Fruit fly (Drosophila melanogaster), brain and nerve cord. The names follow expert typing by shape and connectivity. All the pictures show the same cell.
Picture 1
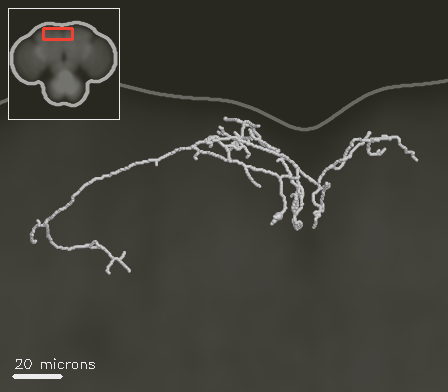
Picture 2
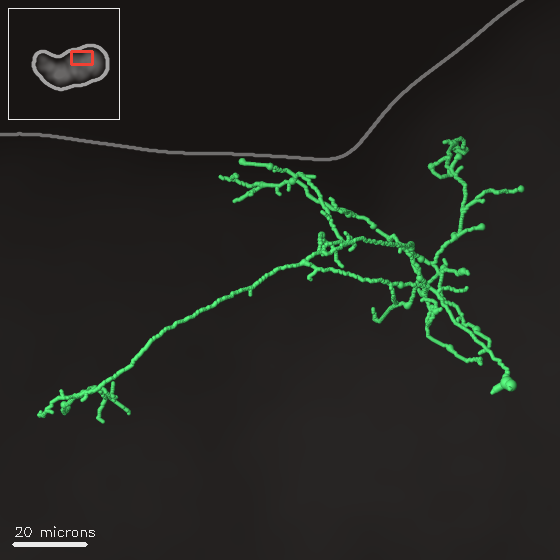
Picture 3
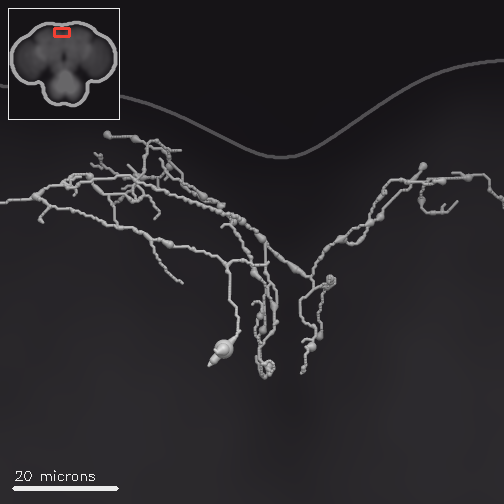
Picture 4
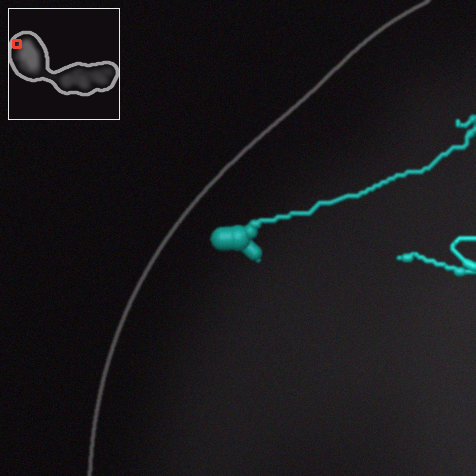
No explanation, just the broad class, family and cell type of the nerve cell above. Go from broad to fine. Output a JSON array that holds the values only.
["central-brain intrinsic neuron", "hemilineage SMPad1", "SMP105_a"]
